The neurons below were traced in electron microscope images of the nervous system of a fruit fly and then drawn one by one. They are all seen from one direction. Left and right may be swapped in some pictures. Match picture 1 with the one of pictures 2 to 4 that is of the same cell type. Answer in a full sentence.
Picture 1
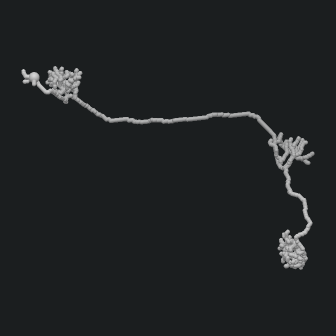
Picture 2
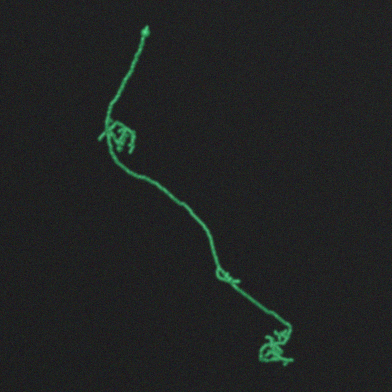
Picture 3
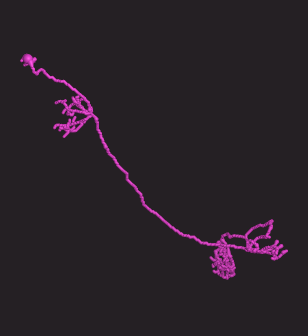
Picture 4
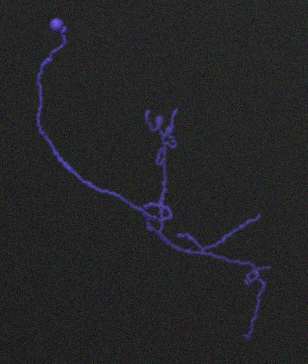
Picture 3 is of the same cell type.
